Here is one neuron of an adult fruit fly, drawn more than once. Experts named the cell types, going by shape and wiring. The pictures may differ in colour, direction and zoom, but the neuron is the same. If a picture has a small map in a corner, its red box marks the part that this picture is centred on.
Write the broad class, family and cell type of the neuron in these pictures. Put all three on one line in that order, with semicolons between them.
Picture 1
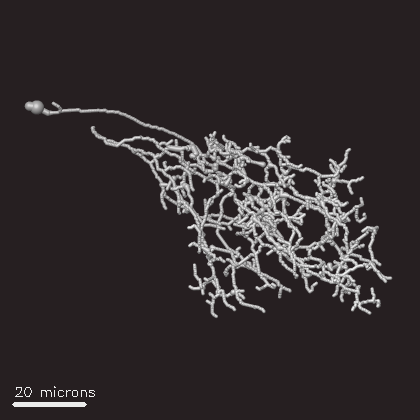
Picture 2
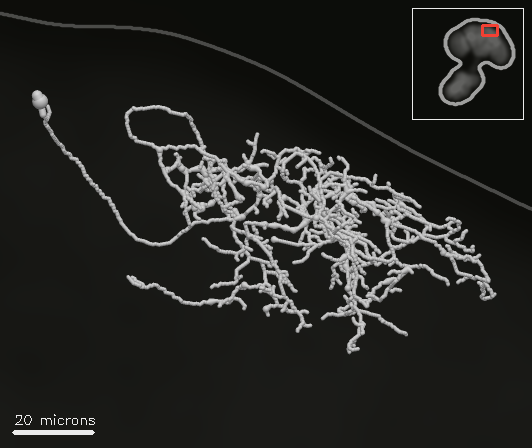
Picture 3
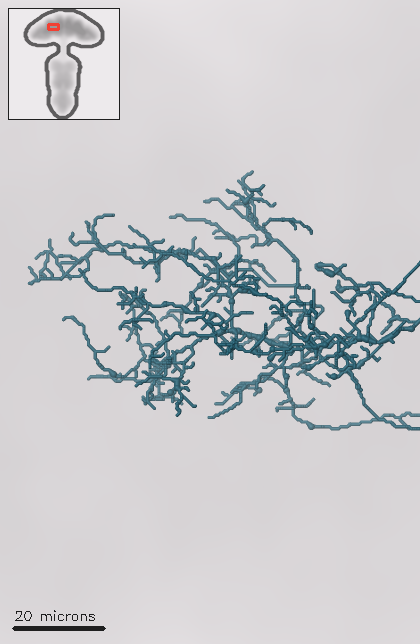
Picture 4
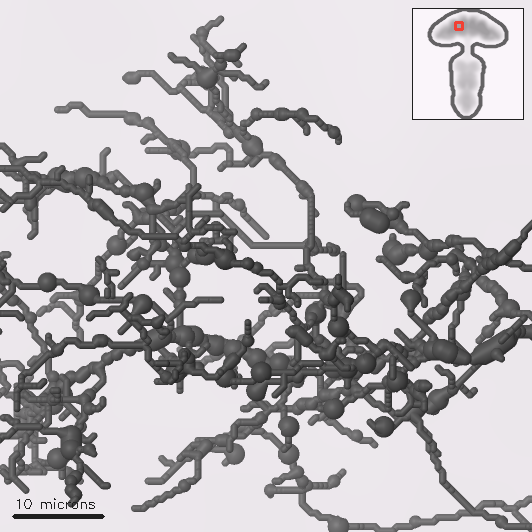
central-brain intrinsic neuron; hemilineage SLPpm3; CB2105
